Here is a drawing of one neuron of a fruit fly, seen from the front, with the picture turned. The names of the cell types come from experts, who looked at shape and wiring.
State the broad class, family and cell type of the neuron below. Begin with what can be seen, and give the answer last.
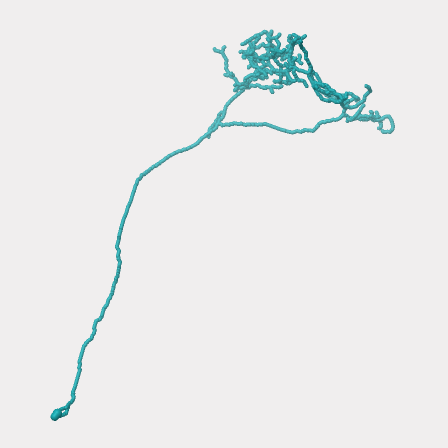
Its cell body lies at the lower left of the picture. In this view it is about as wide as it is tall. Its broad class is central-brain intrinsic neuron. The family is hemilineage DM1_antero_ventral. The cell type is SAD078.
